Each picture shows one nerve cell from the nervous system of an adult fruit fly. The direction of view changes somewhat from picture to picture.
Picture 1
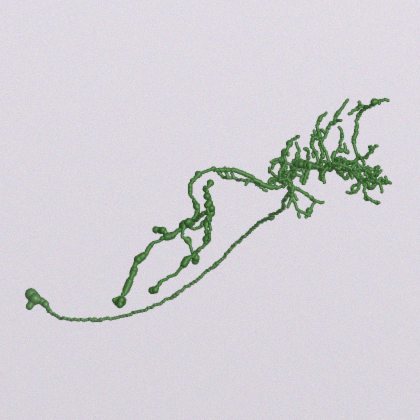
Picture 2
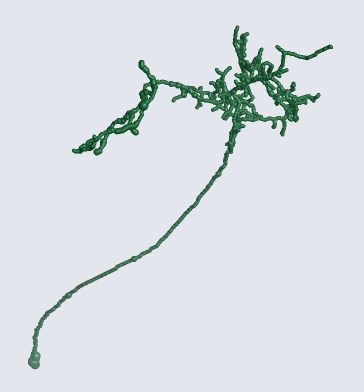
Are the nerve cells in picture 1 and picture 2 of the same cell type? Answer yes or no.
yes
